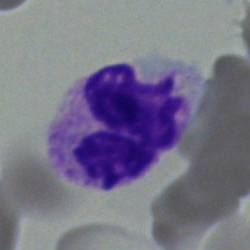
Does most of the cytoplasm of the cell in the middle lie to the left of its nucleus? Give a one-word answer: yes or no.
Yes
